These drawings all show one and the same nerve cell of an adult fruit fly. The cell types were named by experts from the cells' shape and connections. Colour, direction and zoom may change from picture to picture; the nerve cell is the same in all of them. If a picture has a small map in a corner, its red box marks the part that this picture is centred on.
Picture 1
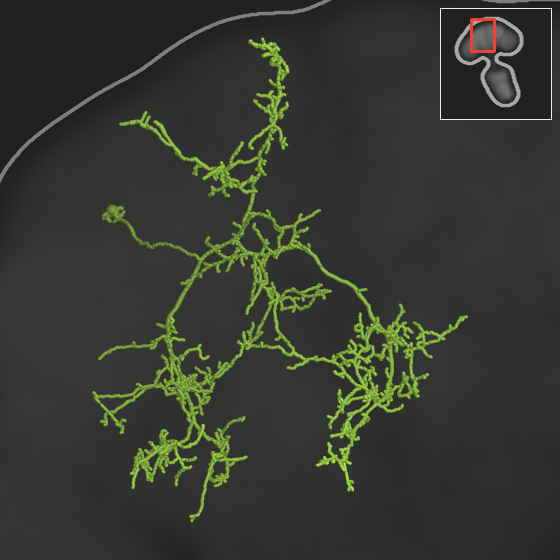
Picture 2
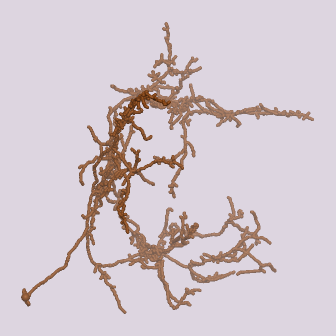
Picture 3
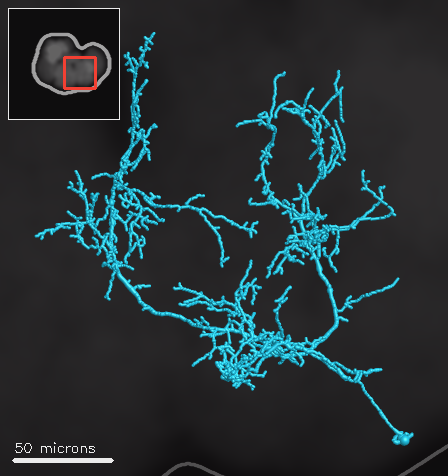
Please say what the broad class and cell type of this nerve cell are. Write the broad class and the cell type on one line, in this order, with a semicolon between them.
central-brain intrinsic neuron; PLP246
